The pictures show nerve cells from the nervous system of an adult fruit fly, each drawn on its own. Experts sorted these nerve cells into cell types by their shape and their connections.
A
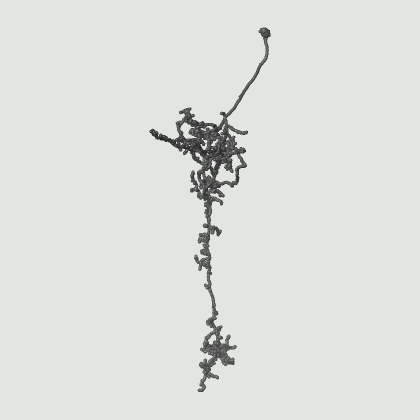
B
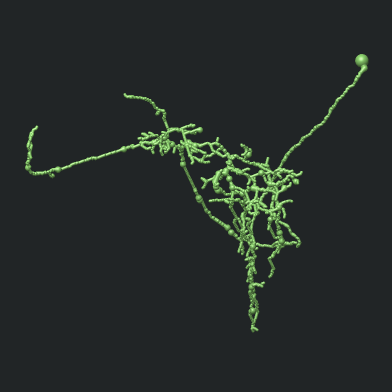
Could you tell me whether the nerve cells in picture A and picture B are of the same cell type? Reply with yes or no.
no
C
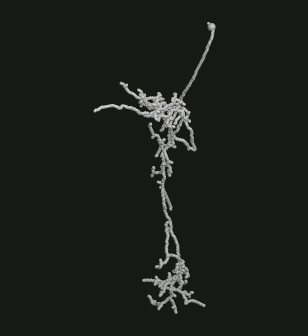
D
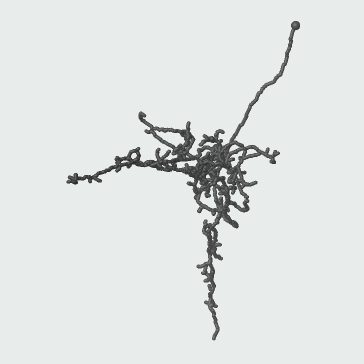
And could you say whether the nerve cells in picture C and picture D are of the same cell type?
yes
